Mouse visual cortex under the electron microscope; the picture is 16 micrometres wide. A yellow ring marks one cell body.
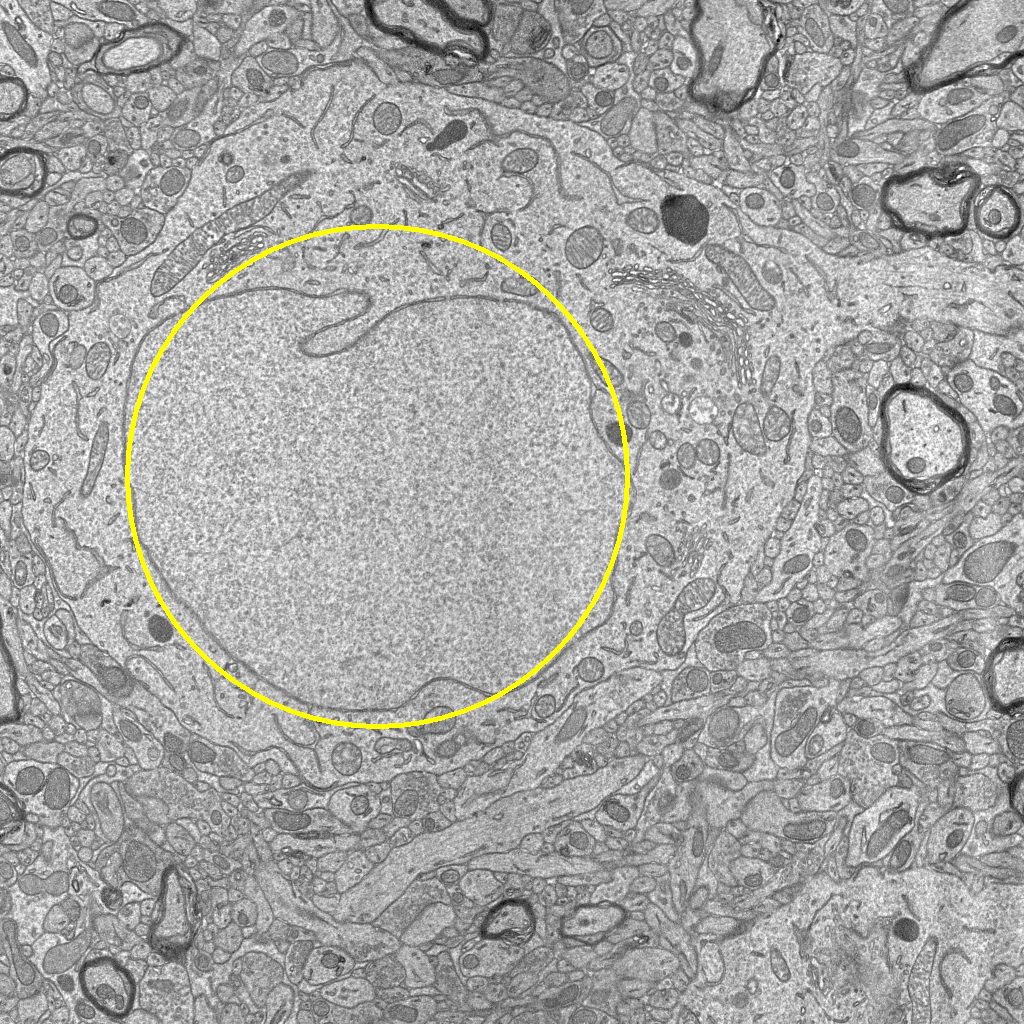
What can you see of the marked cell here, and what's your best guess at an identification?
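Look first at the round nucleus, which shows whole just inside the ring. At its top, the nuclear envelope folds inward once, deep and narrow. Notice the chromatin: pale, evenly spread, with no dark clumps along the envelope. The pale cytoplasm is broader above the nucleus than below it. This is an excitatory neuron.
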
